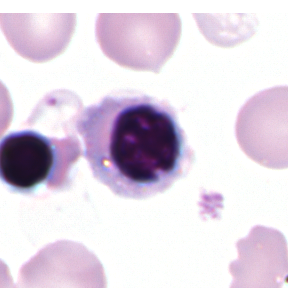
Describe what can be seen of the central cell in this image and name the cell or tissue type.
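Roughly round, the cell has a faintly frayed, irregular edge. The nucleus lies toward the right, leaving a wider cytoplasmic band on the left. Chromatin is dark purple and clumped, with small paler patches between clumps. The cytoplasm is pale greyish lilac. It is a normoblast.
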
